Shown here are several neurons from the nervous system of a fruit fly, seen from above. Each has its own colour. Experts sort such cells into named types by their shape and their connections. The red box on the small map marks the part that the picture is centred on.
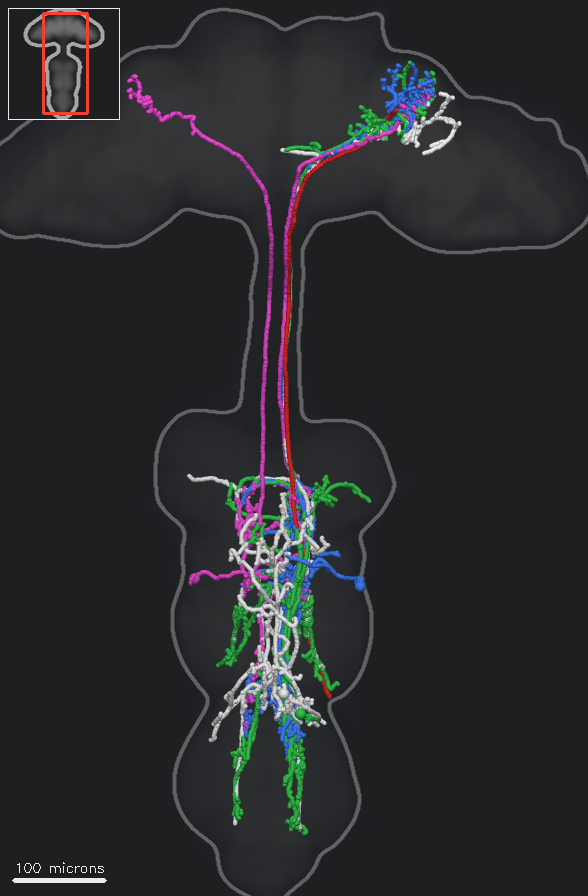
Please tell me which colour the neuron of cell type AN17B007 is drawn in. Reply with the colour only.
green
